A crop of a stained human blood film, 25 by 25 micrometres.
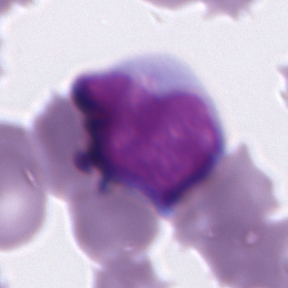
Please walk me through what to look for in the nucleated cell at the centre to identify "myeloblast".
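For a myeloblast, the first thing that fits is the nucleus filling most of the cell, with only scant cytoplasm left over.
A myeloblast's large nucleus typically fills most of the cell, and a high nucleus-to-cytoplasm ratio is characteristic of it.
The chromatin also fits: it looks fairly even and finely textured, stained purple-magenta.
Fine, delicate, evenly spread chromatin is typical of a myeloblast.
The cytoplasm fits less well, since what I can see is pale bluish-grey, lying mainly above the nucleus.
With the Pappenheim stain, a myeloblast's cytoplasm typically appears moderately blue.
Then there are small knob-like projections sticking out from the left edge of the cell.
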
